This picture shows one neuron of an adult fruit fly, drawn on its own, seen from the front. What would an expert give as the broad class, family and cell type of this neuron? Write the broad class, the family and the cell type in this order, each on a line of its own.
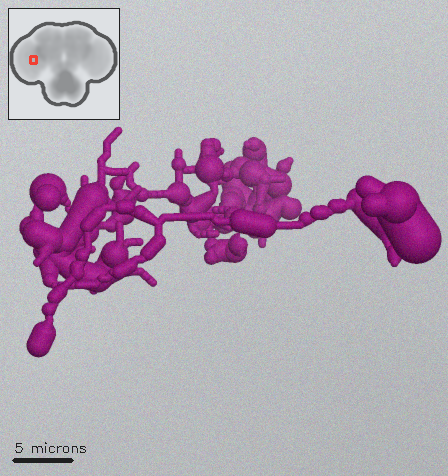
optic-lobe intrinsic neuron
Mi
Mi1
